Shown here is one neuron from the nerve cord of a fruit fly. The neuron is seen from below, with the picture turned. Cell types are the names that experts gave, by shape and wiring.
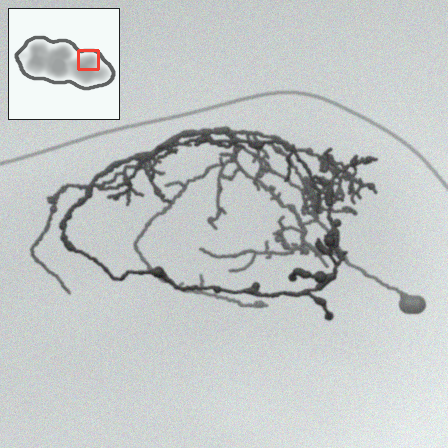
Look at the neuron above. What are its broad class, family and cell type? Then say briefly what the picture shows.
Its broad class is nerve-cord intrinsic neuron. The family is hemilineage 09A. It is of cell type IN09A035. Dozens of branch ends can be seen. As drawn here it is wider than it is tall.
